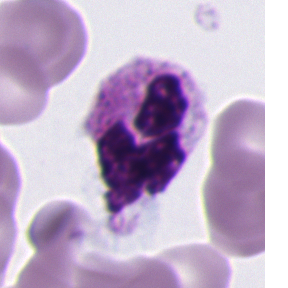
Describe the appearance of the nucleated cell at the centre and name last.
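Bent into joined lobes, the nucleus has one lobe lying at the upper right. Pale lilac cytoplasm, widest to the upper left of the nucleus, is filled with fine pink-violet granules. The cell is a segmented neutrophil.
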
